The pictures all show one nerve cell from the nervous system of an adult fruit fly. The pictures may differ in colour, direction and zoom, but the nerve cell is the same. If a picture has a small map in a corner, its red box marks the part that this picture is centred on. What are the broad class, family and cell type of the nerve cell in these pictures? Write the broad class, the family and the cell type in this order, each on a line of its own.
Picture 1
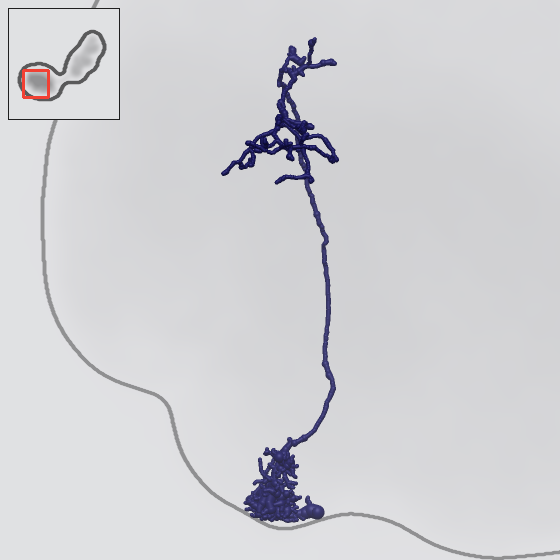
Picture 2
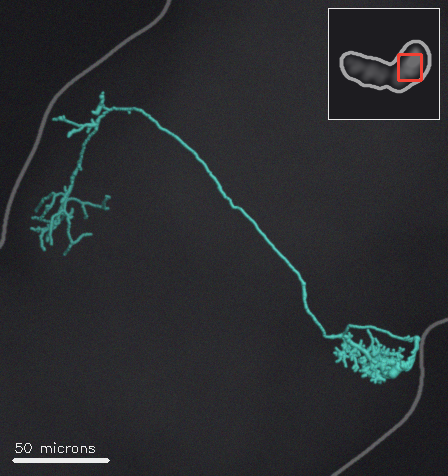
central-brain intrinsic neuron
class ALPN
VA7l_adPN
